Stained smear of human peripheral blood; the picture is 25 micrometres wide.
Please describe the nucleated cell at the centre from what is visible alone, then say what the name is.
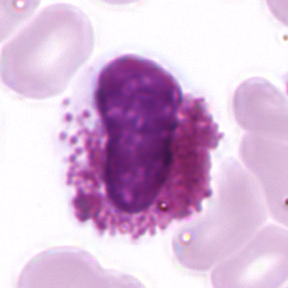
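First, size: about 16 by 14 micrometres. Then one elongated, unlobed nucleus running roughly top to bottom, filling much of the cell and nearly reaching its upper edge. Coarse round purplish-red granules pack the cytoplasm, and a small dark refractile dot sits at the nucleus's lower right edge. It's an eosinophil.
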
